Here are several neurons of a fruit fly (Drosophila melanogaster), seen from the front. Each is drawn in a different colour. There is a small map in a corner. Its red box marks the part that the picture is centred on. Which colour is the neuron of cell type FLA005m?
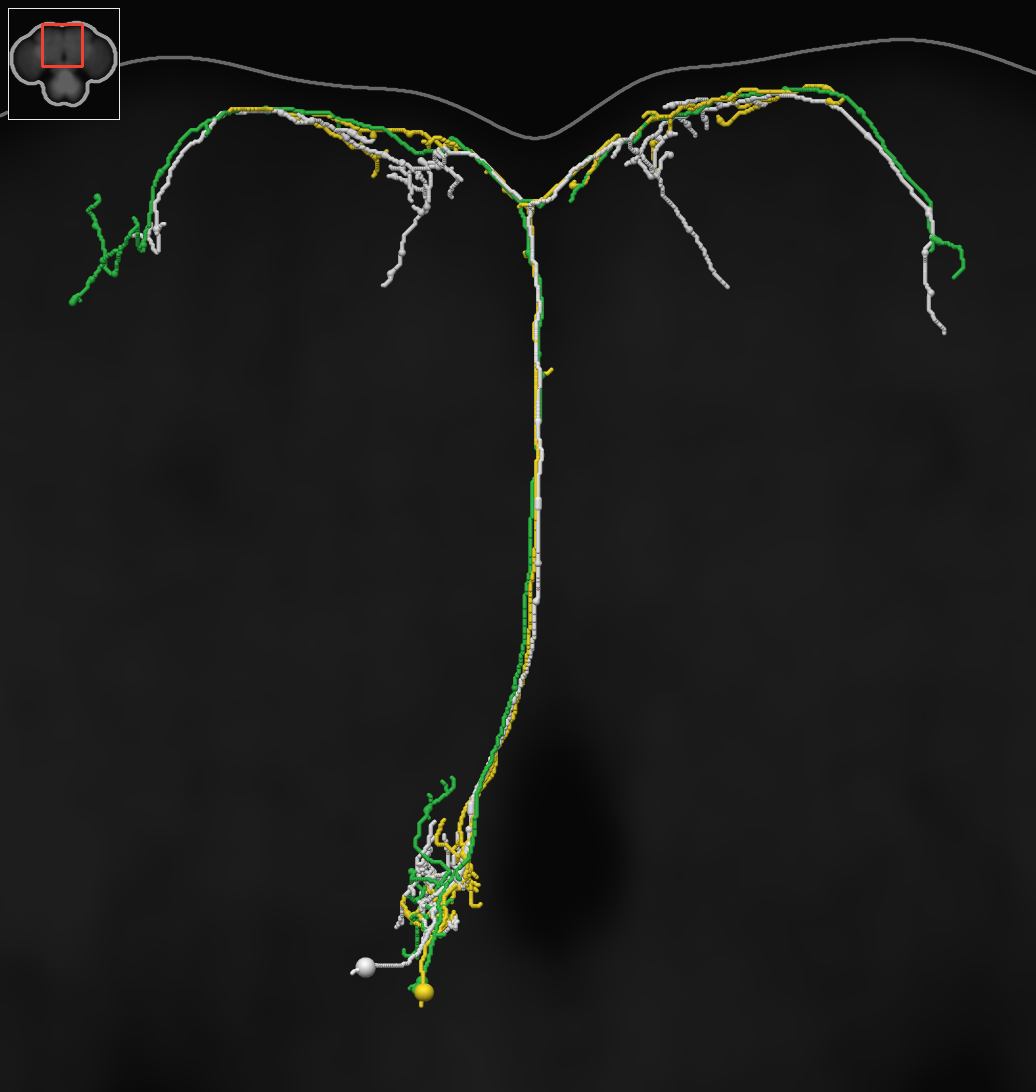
white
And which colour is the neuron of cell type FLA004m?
green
